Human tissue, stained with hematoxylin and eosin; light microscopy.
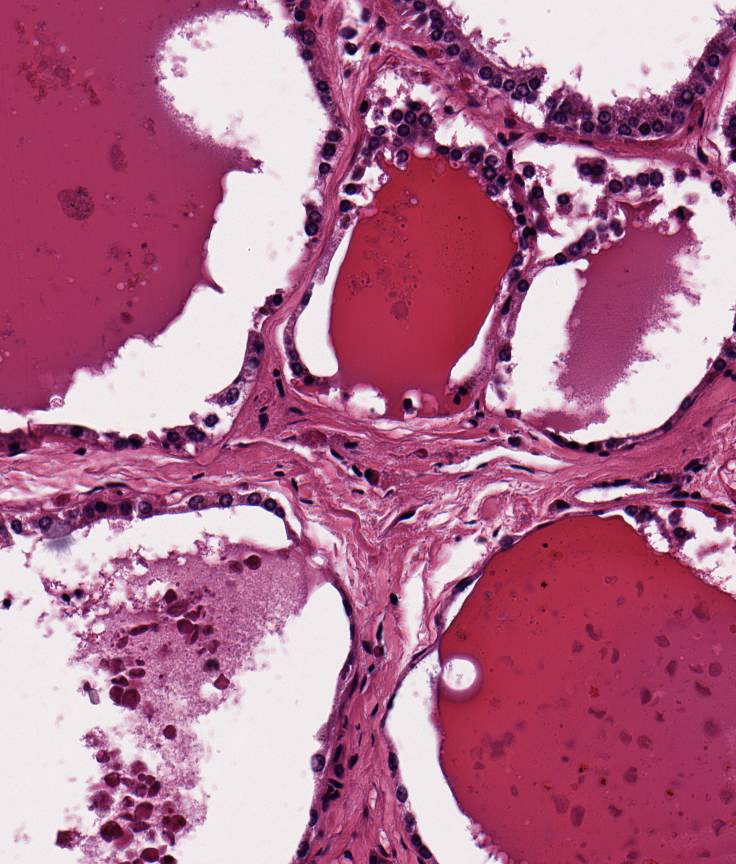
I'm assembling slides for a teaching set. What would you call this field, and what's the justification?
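Most of the field is thyroid follicle: large rounded spaces of pink material, parted by narrow stromal strands meeting centrally. Each is lined by a single layer of low cuboidal to flattened cells with round dark nuclei.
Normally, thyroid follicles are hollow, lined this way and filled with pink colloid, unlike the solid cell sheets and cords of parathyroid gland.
The lower left space instead holds pale, granular material with clusters of rounded dark red globules.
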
